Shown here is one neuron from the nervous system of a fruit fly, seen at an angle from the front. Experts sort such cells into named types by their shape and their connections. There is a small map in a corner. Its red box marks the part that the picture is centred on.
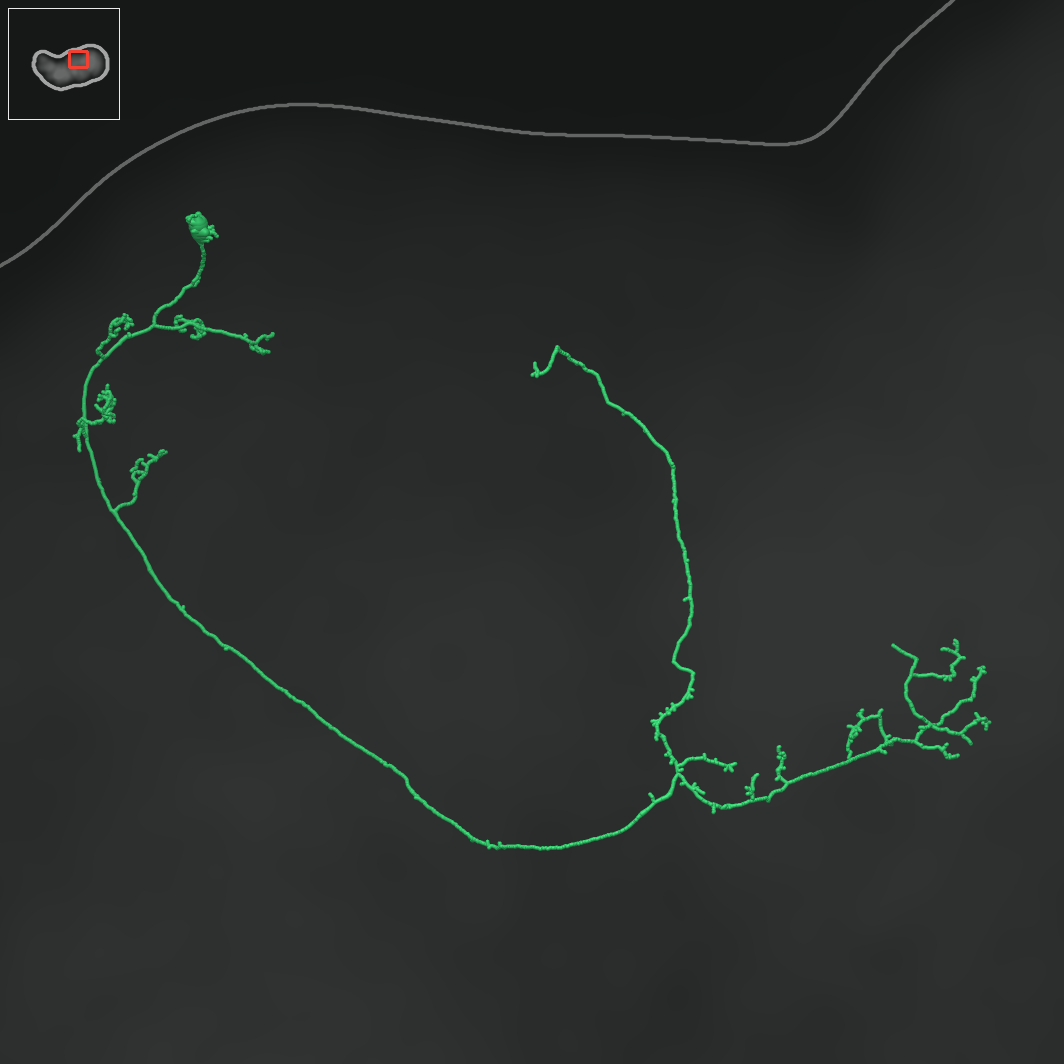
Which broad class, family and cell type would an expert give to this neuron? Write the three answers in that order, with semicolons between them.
central-brain intrinsic neuron; class Kenyon Cell; KCa'b'-ap2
